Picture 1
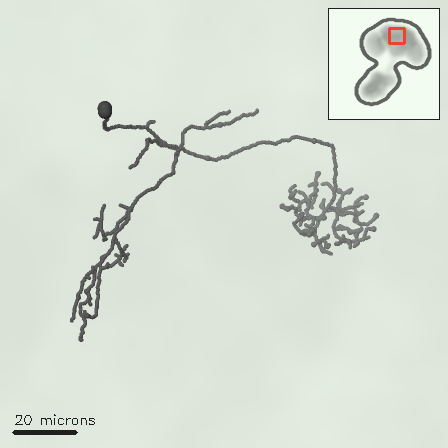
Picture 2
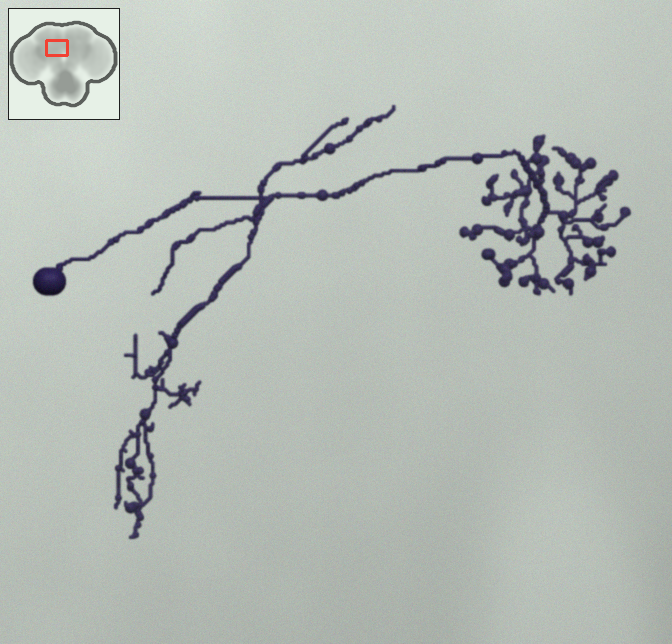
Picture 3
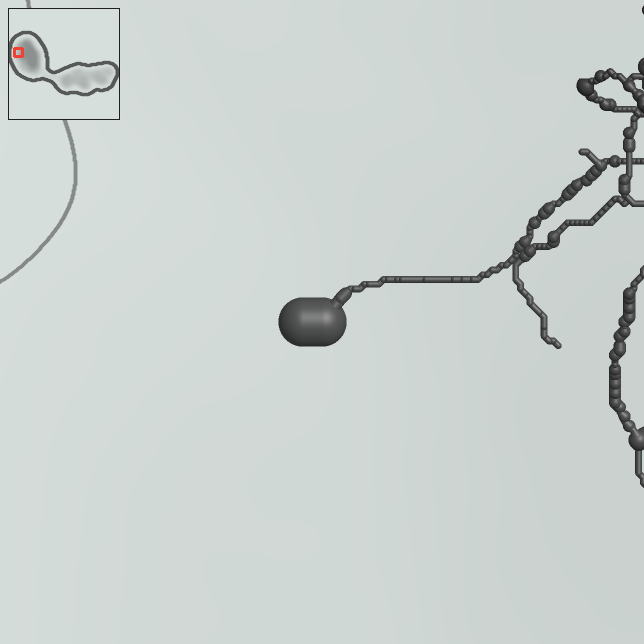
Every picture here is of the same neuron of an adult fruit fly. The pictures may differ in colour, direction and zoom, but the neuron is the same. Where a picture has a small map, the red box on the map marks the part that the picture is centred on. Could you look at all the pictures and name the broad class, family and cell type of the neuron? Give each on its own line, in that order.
central-brain intrinsic neuron
hemilineage EBa1
ER1_b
